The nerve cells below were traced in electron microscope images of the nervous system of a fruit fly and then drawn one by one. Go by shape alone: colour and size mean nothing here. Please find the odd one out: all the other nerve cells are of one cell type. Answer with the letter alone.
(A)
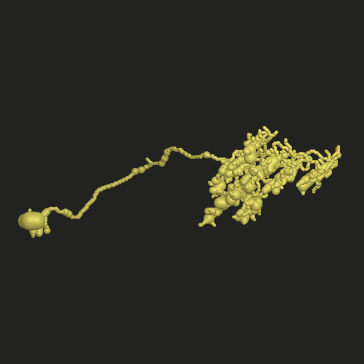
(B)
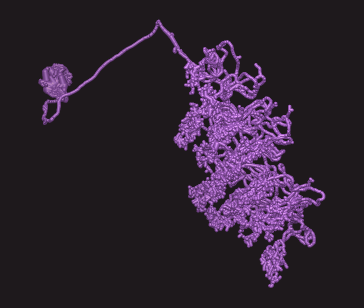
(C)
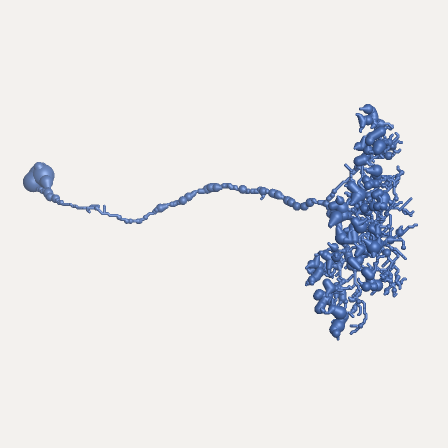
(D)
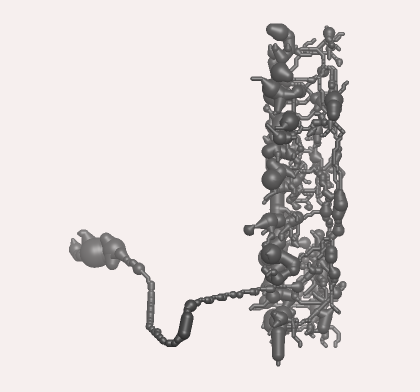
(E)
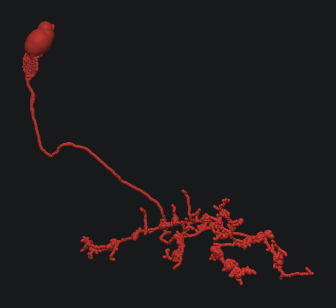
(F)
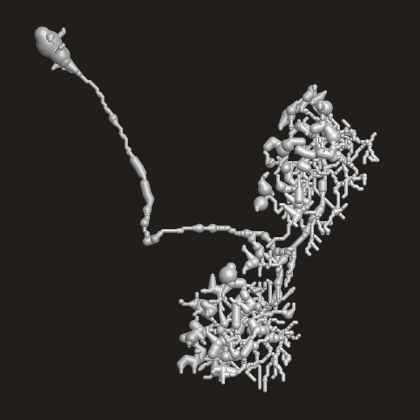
E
